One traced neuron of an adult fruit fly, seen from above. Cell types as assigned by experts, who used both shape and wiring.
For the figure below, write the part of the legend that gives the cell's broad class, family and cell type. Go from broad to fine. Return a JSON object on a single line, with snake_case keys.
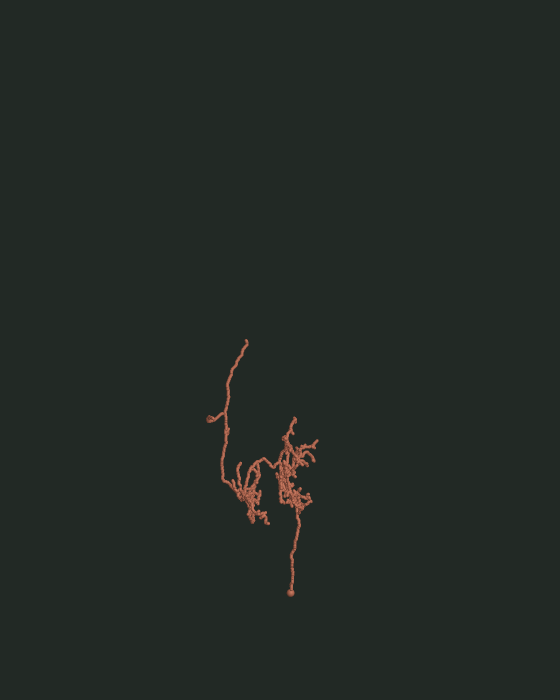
{"broad_class": "nerve-cord intrinsic neuron", "family": "hemilineage 05B", "cell_type": "IN05B084"}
